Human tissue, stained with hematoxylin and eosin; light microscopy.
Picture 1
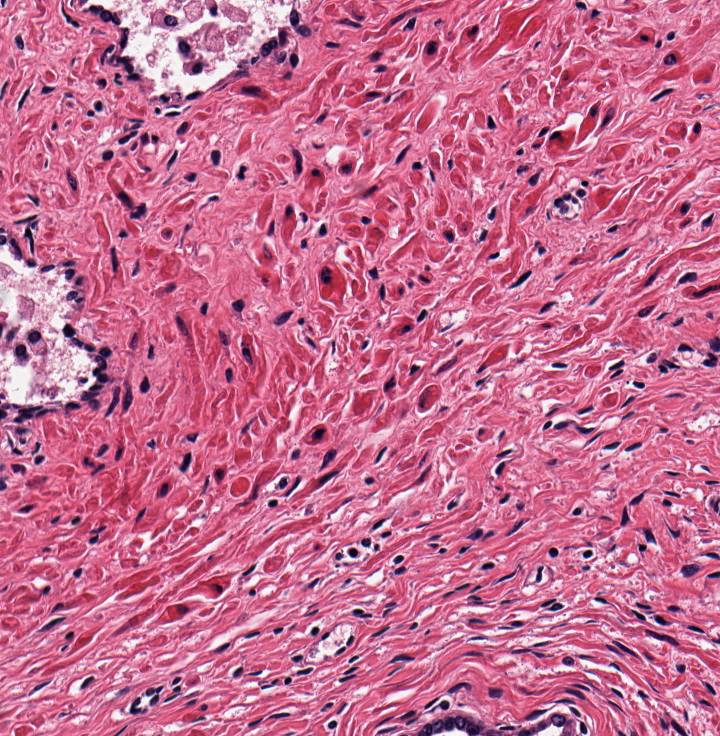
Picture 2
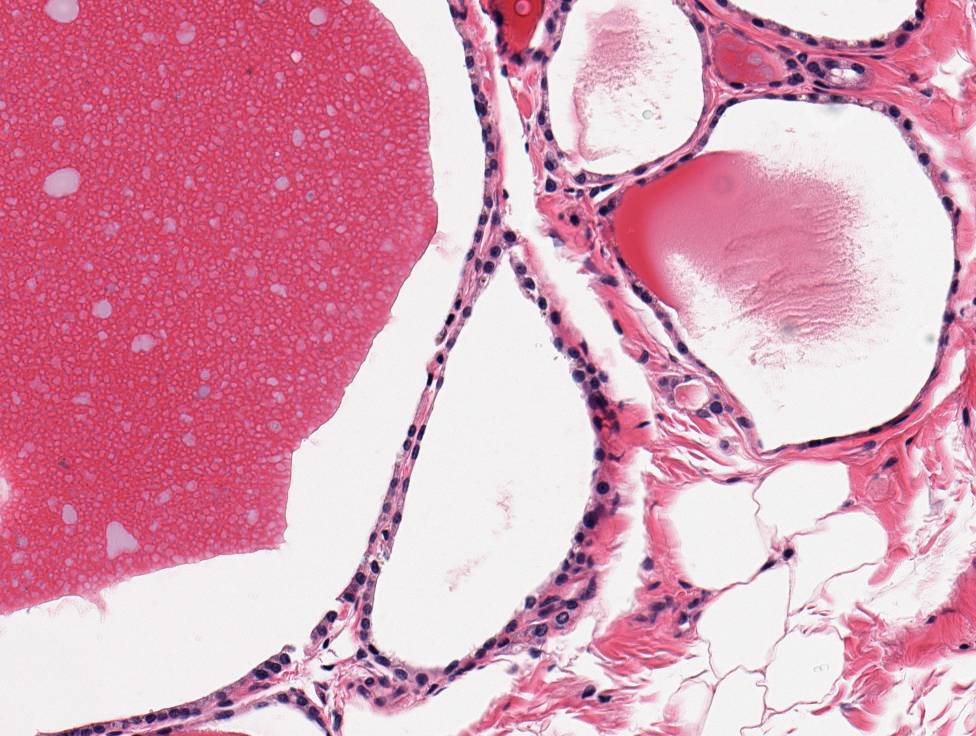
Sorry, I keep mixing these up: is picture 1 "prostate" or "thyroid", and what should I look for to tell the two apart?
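Taking them in turn: prostate is picture 1, thyroid picture 2. Dense pink stroma fills most of picture 1, with gland-like spaces only at its edges, at the upper left, the left edge and the bottom. Toward the centre, plump polygonal cells have abundant pink cytoplasm and roundish nuclei; lower down, slender spindle-shaped nuclei lie in roughly parallel streams among the fibres. The thyroid, by contrast, is mostly a few large rounded follicles separated by thin septa, each lined by a single layer of flattened cells with small, dark, round to oval nuclei. And in the right-hand follicle, I notice, pink colloid occupies the upper left of the lumen, leaving clear space to the right and below.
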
